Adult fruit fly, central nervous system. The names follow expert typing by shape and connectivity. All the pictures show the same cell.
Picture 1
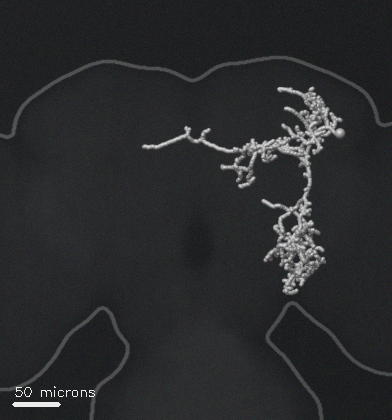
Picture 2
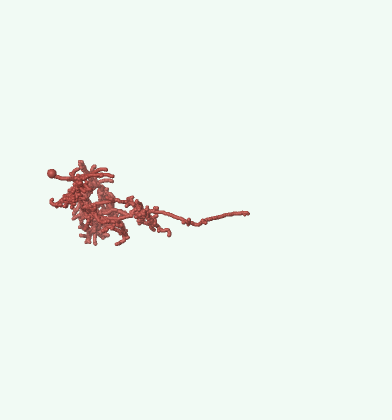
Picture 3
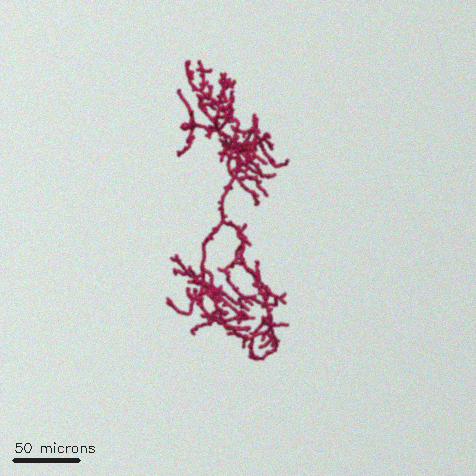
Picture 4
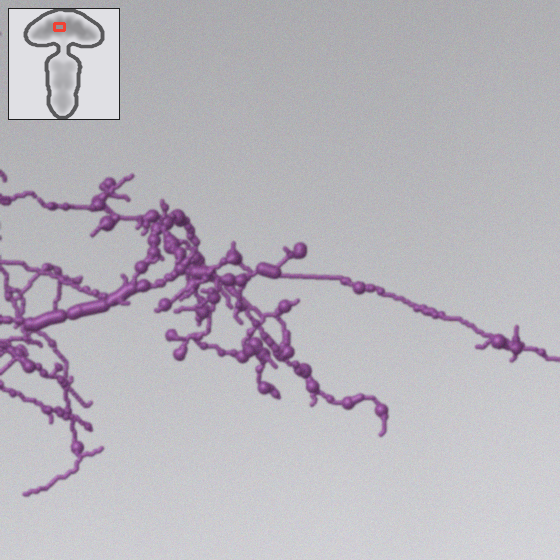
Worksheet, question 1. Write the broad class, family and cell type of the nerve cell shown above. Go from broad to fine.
central-brain intrinsic neuron; hemilineage VLPd1; CL022_a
